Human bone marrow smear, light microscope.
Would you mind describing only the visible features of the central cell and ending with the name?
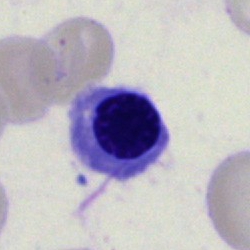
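The nucleus lies off-centre, toward the right side of the cell, and its chromatin is dark purple and densely clumped. Blue cytoplasm surrounds it as a rim that is widest on the left of the nucleus. Just left of the nucleus, a small pale clear area sits in the cytoplasm. The cell is an erythroblast.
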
